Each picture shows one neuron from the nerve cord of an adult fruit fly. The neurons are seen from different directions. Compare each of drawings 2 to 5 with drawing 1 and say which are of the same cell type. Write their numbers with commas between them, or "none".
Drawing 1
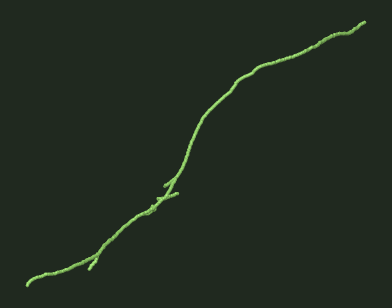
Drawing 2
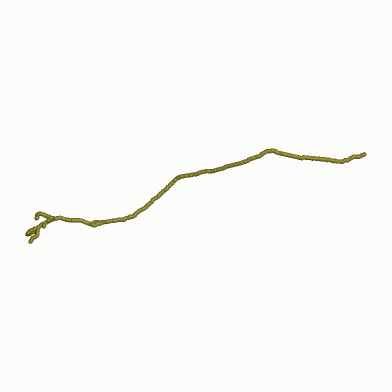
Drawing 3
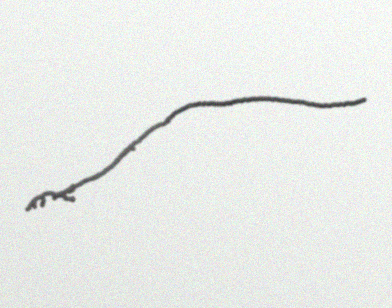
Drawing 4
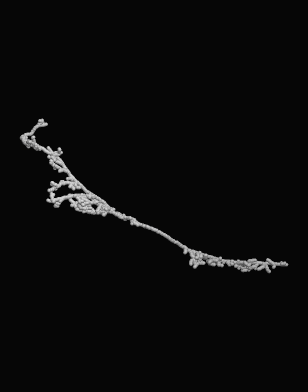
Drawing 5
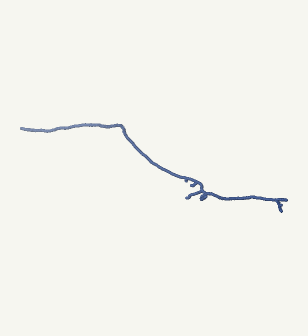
3, 4, 5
